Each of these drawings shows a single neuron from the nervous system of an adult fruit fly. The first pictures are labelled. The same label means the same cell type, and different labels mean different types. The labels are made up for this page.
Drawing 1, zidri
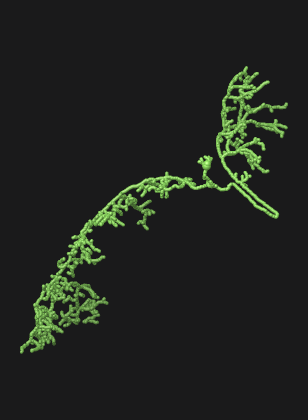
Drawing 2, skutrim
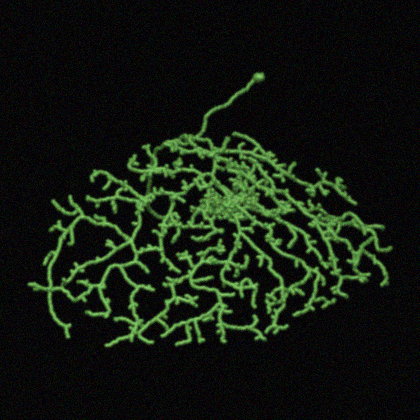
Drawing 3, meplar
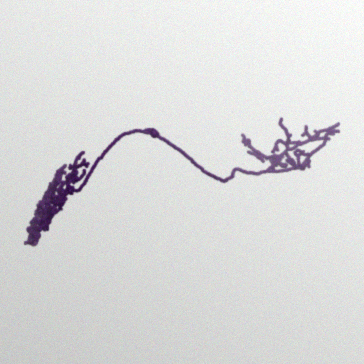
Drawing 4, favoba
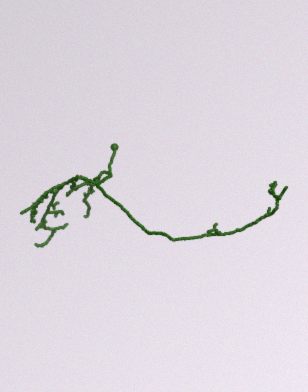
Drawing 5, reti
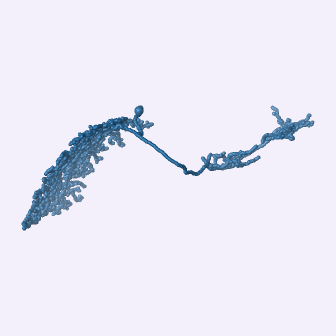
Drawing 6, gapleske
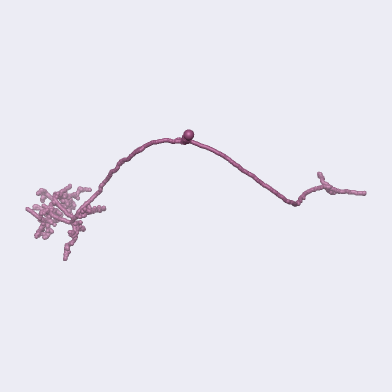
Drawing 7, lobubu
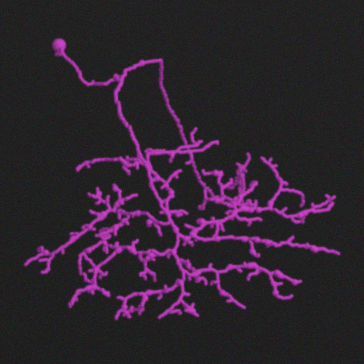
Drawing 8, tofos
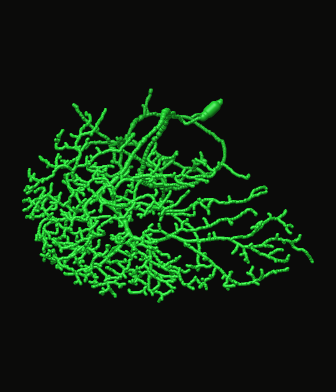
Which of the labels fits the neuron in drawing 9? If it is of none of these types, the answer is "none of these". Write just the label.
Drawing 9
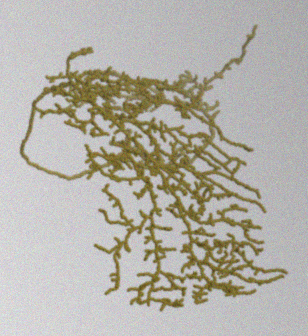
reti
